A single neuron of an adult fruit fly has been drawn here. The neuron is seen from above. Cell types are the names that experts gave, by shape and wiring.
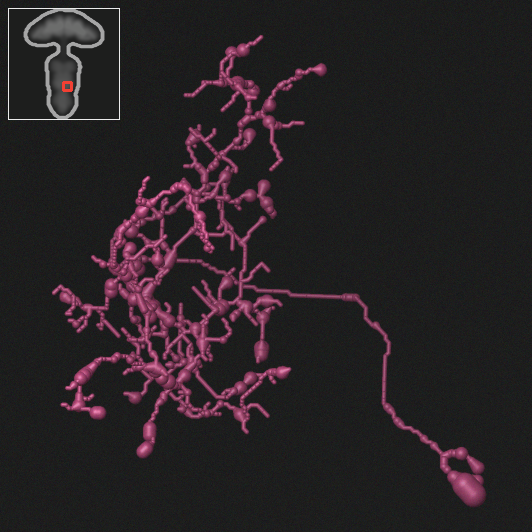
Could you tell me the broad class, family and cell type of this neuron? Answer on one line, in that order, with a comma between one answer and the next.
nerve-cord intrinsic neuron, hemilineage 01B, IN01B056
